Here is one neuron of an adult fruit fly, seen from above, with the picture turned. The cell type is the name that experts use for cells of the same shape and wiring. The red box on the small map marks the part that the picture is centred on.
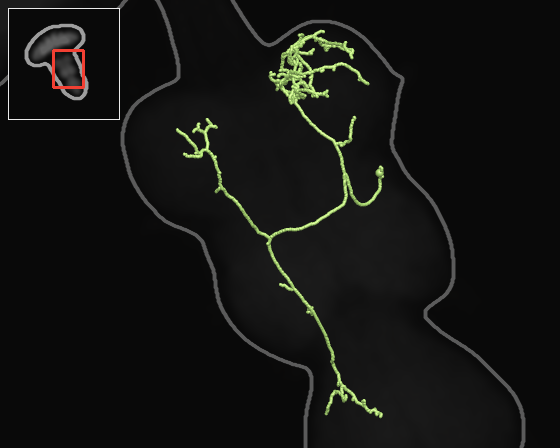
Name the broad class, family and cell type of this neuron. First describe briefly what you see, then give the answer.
In this view it is taller than it is wide. Its broad class is nerve-cord intrinsic neuron. Its family is hemilineage 08B. The cell type is IN08B042.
